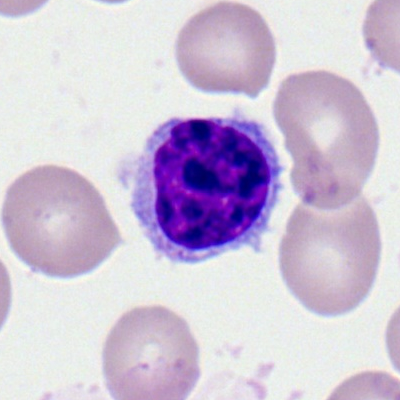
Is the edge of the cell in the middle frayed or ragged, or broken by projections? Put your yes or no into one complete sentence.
Yes, it is a rough outline that this cell has.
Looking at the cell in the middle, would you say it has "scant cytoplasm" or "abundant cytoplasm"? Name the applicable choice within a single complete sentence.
Its nucleus occupies most of the cell.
